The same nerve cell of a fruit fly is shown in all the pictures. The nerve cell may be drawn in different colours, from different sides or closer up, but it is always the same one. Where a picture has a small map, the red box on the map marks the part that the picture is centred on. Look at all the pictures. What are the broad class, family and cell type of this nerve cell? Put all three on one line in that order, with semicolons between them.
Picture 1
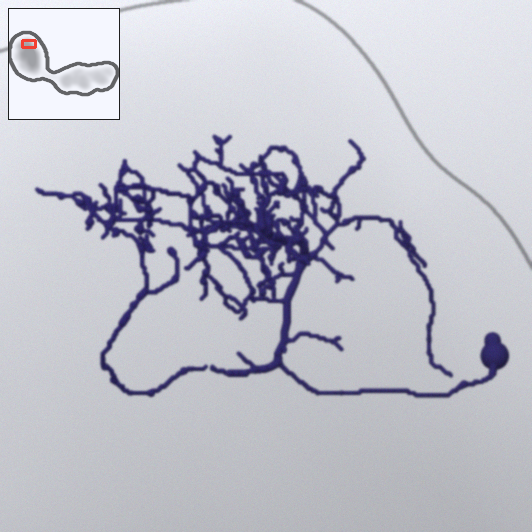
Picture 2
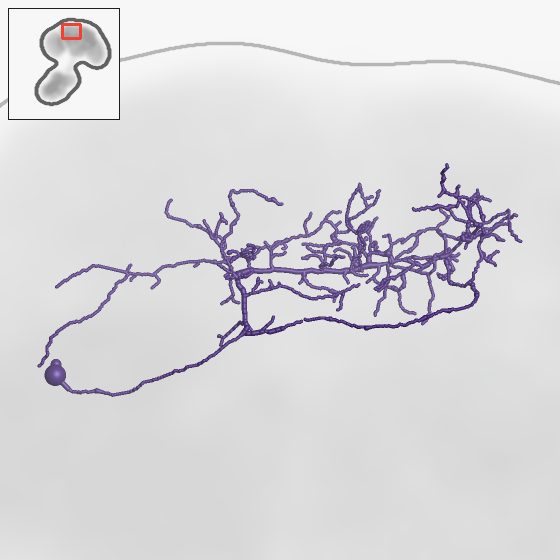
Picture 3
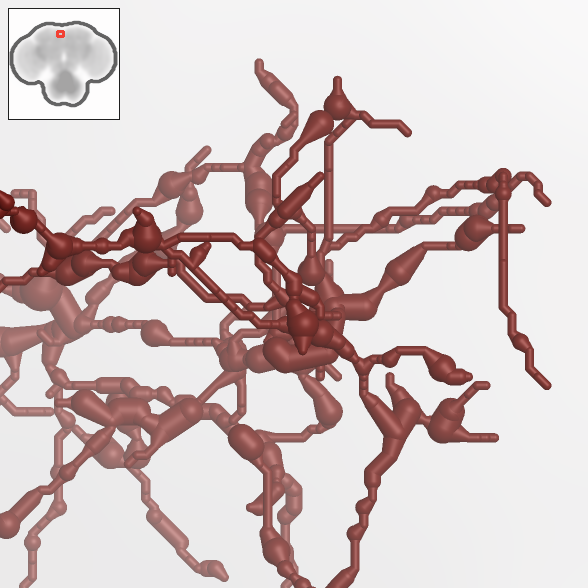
central-brain intrinsic neuron; hemilineage SMPpv2_dorsal; LPN_a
